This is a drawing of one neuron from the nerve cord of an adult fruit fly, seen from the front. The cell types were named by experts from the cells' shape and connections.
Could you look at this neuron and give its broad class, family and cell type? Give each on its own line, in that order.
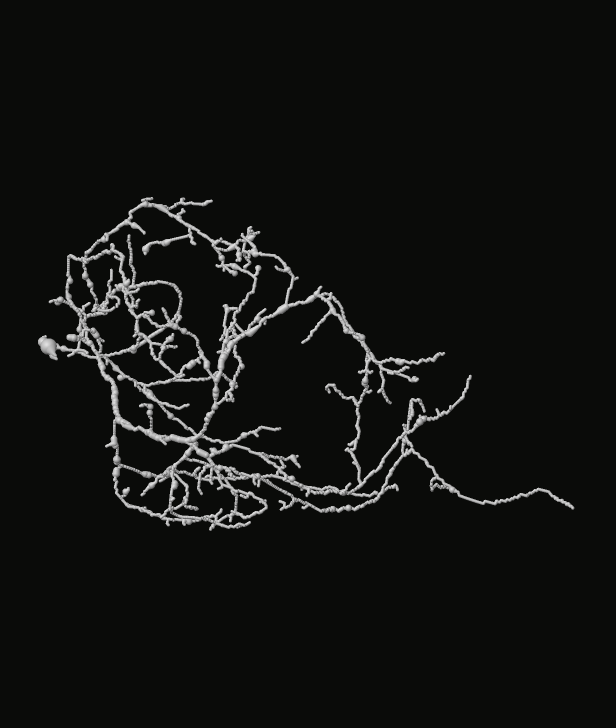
nerve-cord intrinsic neuron
hemilineage 03A
IN03A051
